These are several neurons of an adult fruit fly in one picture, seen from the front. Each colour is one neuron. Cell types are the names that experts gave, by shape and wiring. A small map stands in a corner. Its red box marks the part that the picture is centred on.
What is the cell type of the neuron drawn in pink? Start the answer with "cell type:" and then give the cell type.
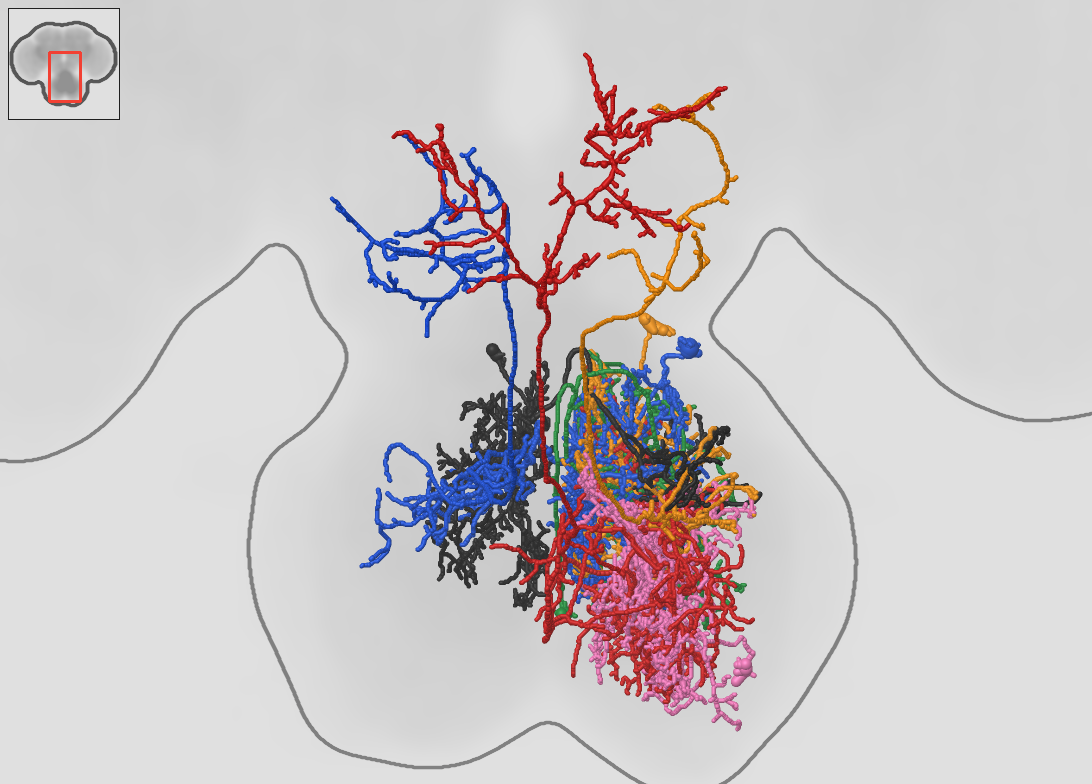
cell type: IN21A011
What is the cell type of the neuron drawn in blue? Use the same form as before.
cell type: AN23B003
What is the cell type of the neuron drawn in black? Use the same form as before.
cell type: IN06B088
